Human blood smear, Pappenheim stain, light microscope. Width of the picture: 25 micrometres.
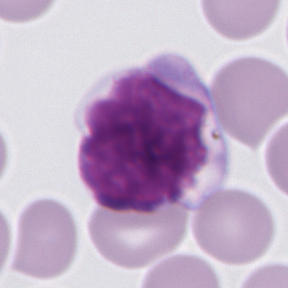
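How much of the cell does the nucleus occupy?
Most of it; the nucleus measures about 12 by 11 micrometres.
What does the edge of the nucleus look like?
The nucleus is a single mass with a bumpy, unevenly indented edge.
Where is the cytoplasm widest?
At the upper right of the cell.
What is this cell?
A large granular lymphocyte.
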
